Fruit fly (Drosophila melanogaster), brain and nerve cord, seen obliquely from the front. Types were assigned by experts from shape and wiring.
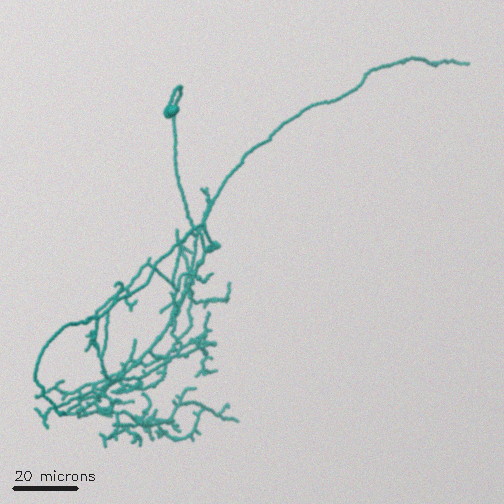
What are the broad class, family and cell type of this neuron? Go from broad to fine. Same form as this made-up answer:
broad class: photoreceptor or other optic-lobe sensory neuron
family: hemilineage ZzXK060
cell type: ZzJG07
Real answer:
broad class: nerve-cord intrinsic neuron
family: hemilineage 23B
cell type: IN23B082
